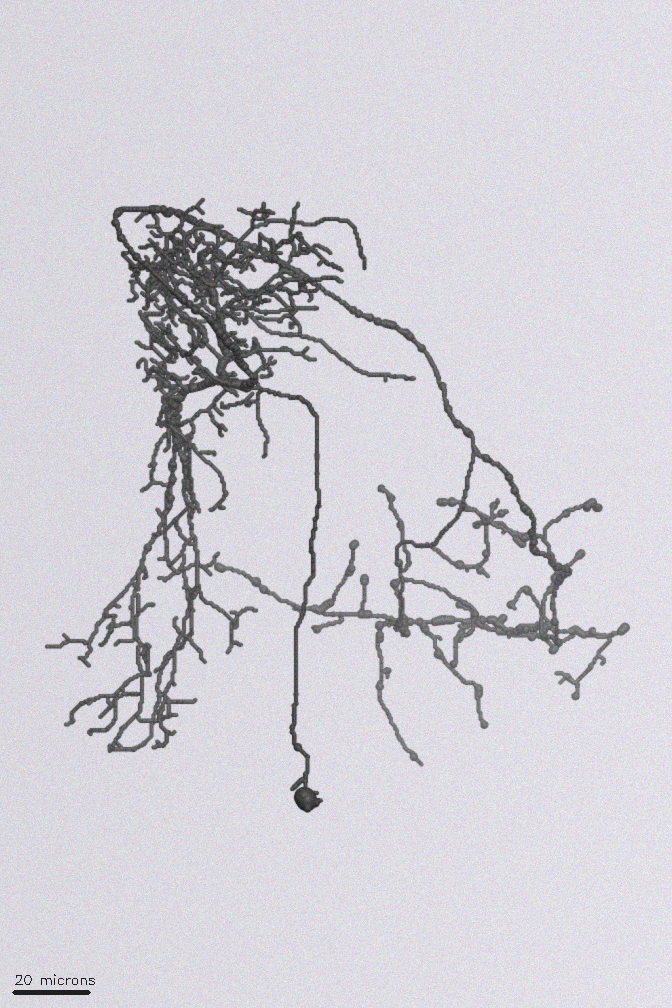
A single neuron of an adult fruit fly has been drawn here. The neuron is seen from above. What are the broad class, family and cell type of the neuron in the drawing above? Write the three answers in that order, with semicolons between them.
central-brain intrinsic neuron; hemilineage DM6_central2; LAL195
